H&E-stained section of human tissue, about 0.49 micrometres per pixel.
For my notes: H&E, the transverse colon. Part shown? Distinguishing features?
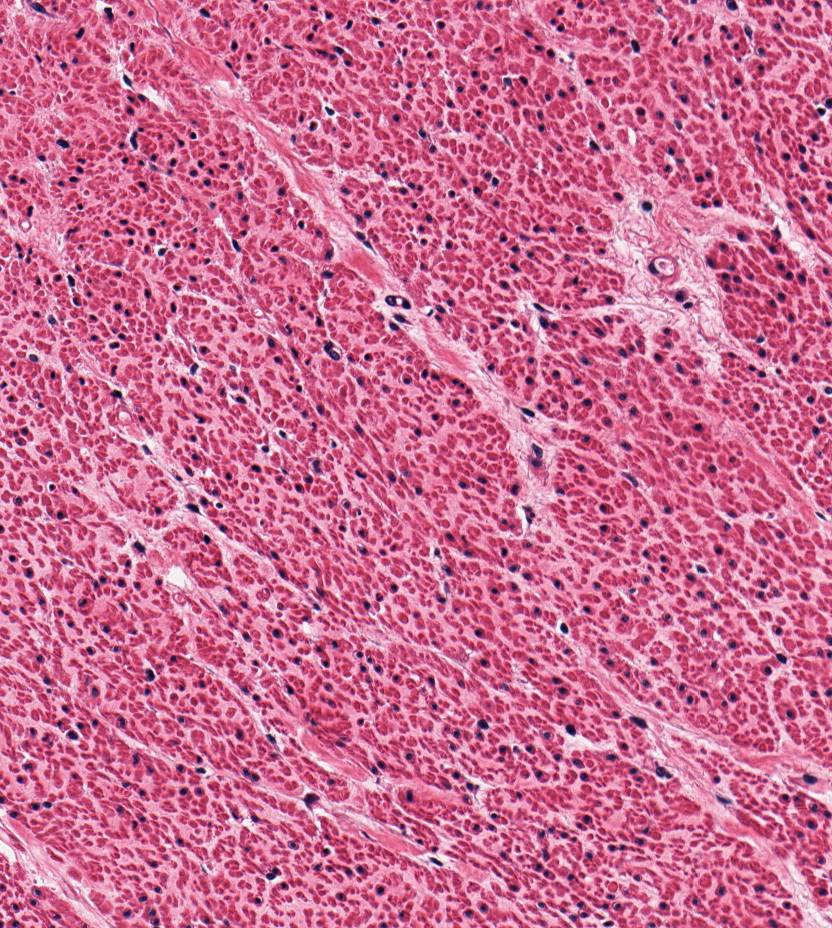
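Smooth muscle is shown here. Densely packed eosinophilic fibres, mostly cut in cross section, fill almost the whole field, and no epithelium or glands are present.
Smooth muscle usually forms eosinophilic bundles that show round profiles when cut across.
Small, round to oval, dark purple nuclei lie singly and are far fewer than the fibre profiles, so most profiles lack a nucleus in this plane.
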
